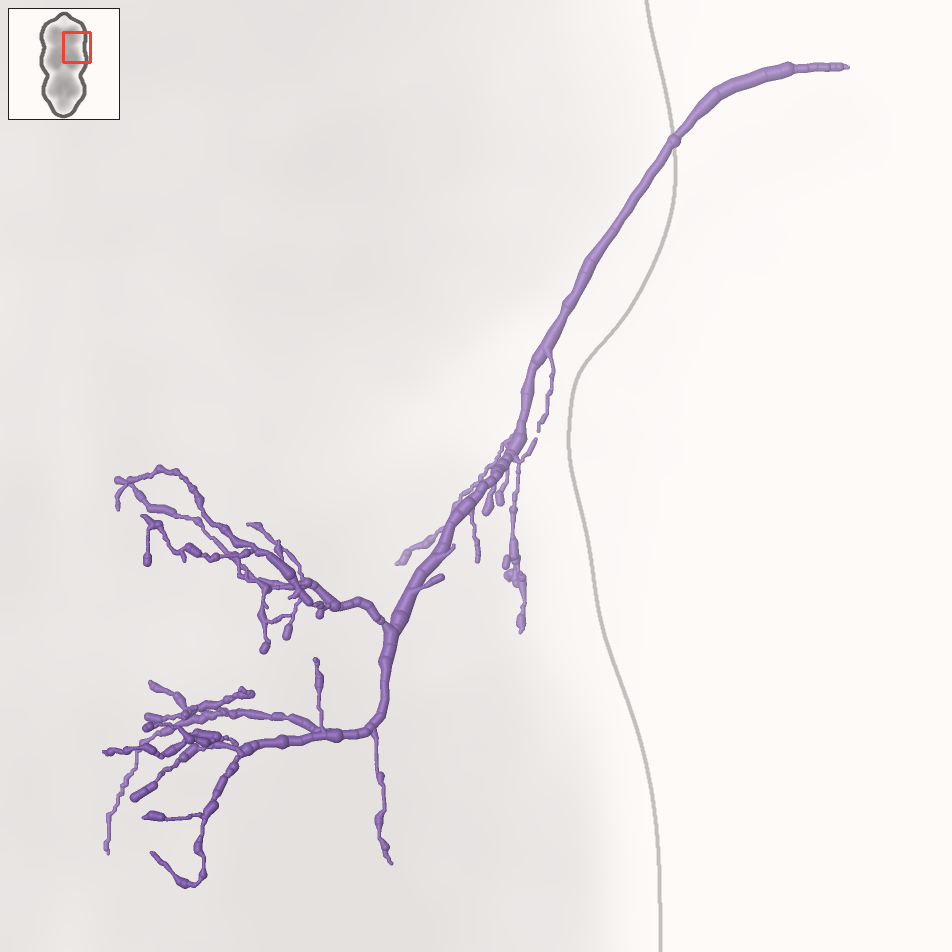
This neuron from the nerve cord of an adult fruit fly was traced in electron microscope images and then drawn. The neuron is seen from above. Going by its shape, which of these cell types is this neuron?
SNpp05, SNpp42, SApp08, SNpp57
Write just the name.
SNpp05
